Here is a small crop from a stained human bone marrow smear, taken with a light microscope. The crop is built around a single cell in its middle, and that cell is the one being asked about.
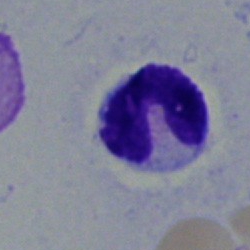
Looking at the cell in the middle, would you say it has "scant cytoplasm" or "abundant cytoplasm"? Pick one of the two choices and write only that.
Scant cytoplasm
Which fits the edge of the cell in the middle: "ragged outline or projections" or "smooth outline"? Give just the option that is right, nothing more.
Smooth outline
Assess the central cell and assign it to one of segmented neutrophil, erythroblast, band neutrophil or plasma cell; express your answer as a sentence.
The centrally positioned cell in the crop represents a band neutrophil.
